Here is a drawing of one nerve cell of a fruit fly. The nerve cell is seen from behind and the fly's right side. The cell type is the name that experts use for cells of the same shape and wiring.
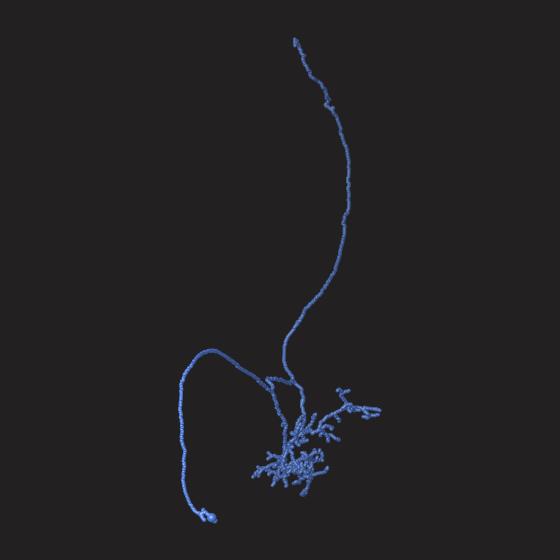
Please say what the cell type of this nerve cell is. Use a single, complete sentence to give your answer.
The cell type designation of this nerve cell is PRW005.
